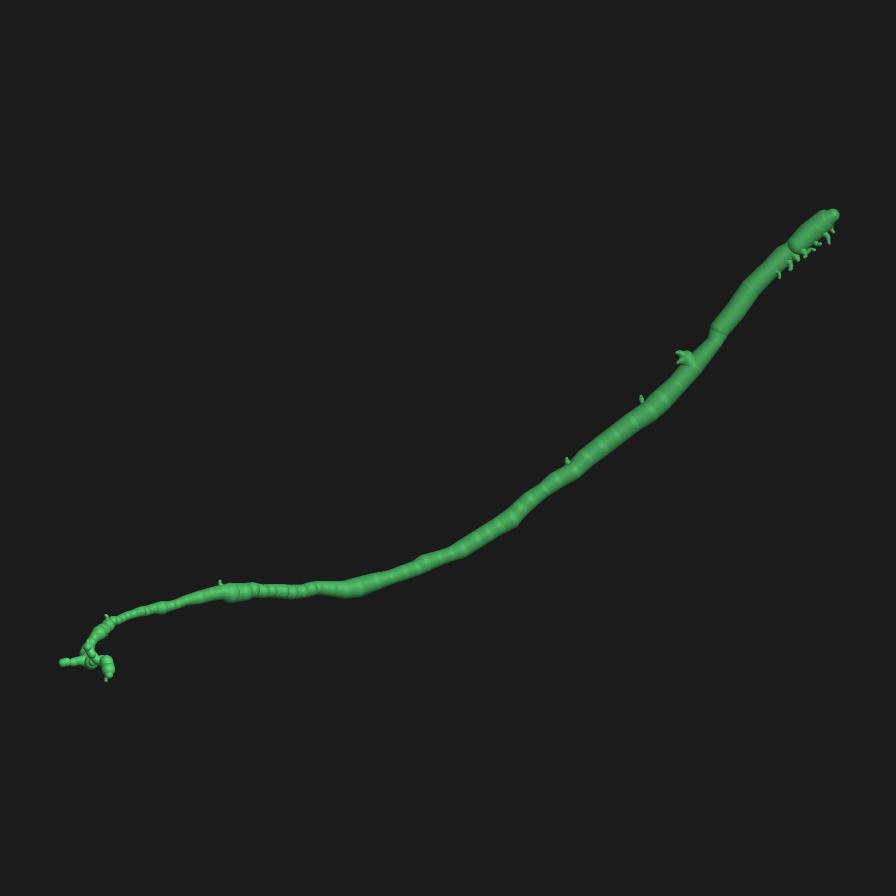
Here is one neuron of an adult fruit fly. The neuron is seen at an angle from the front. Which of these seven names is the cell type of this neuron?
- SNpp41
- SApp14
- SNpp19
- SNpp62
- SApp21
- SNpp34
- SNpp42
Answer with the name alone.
SNpp34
